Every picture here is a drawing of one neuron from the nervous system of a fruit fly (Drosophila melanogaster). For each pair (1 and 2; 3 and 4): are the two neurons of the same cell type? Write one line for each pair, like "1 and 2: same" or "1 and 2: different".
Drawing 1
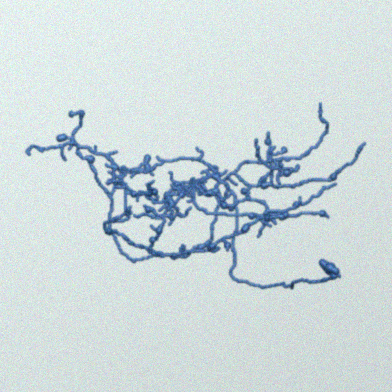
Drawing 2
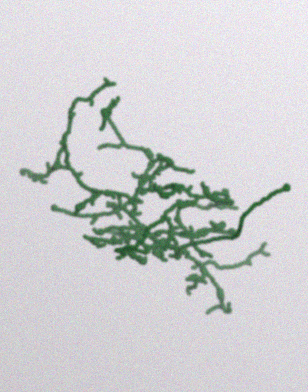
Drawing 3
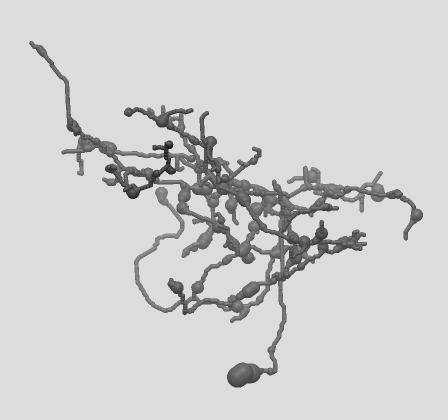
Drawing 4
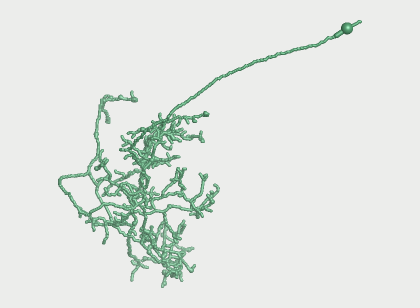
1 and 2: different
3 and 4: different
